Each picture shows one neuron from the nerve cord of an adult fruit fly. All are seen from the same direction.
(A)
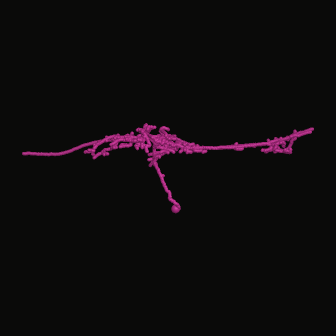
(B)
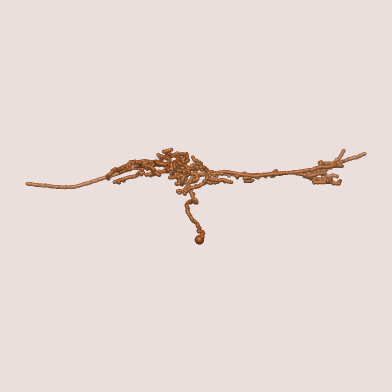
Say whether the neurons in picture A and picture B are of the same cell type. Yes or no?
yes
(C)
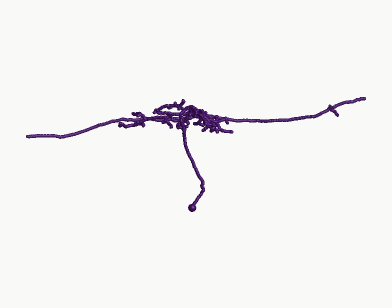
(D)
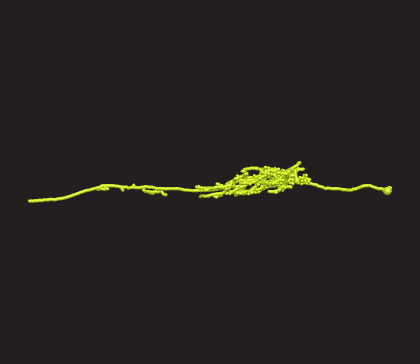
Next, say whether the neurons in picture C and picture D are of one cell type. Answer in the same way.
no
